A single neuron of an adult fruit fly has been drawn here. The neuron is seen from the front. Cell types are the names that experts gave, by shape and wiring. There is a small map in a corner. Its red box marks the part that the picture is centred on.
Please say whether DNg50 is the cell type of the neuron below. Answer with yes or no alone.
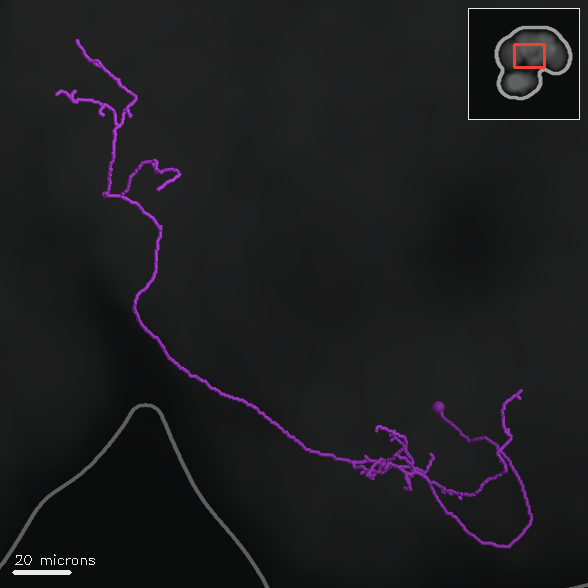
no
